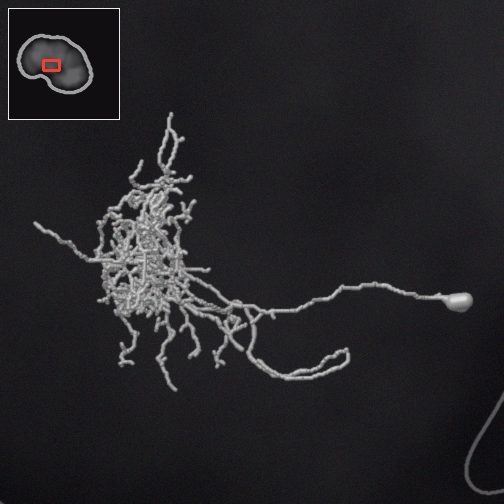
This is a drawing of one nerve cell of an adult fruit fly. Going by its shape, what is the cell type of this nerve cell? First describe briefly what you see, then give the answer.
The cell body can be seen on the right of the picture. The picture shows dozens of branch ends. Its broad class is central-brain intrinsic neuron. It is of cell type GNG628.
